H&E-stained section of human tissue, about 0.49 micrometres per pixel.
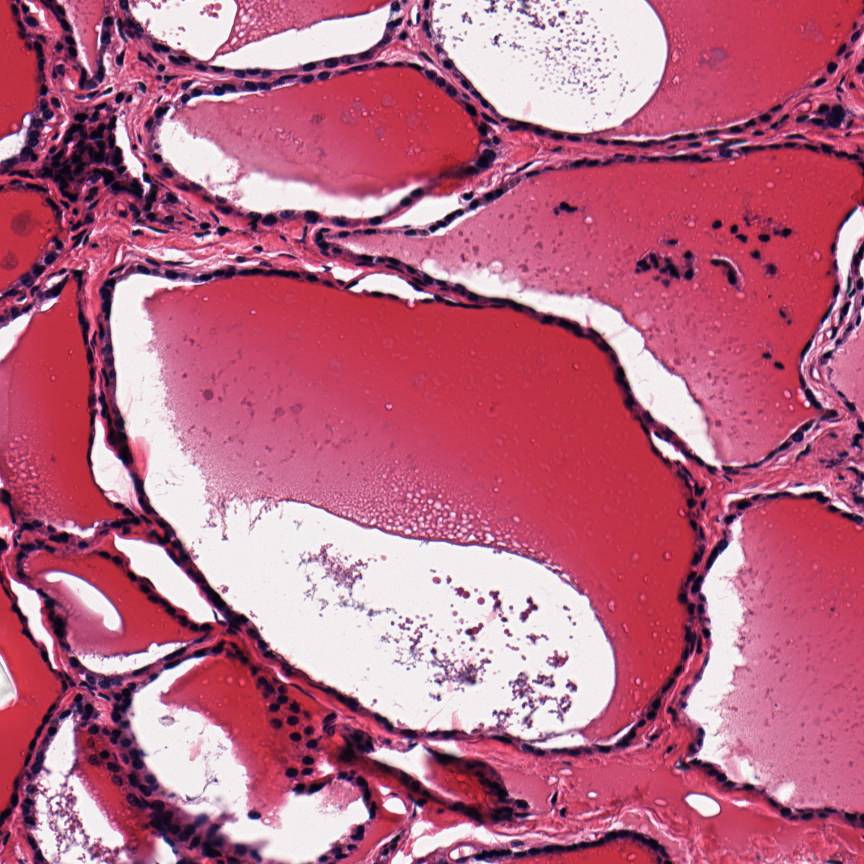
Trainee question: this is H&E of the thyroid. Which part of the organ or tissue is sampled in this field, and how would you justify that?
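Answer: thyroid follicle; closely packed round to oval follicles of widely varying size fill the field, the largest central. Each is lined by a single layer of flattened to low cuboidal cells whose small, dark nuclei sit evenly spaced in one row around the edge. Their lumens hold dense, mostly smooth, deep pink colloid.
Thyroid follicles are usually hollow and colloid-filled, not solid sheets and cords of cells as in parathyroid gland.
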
